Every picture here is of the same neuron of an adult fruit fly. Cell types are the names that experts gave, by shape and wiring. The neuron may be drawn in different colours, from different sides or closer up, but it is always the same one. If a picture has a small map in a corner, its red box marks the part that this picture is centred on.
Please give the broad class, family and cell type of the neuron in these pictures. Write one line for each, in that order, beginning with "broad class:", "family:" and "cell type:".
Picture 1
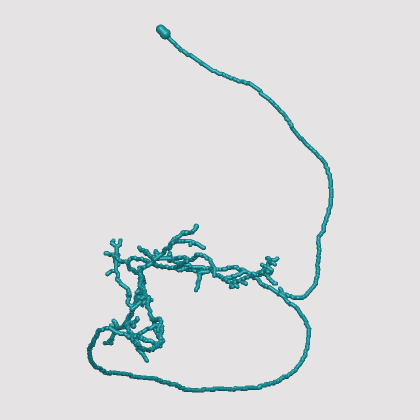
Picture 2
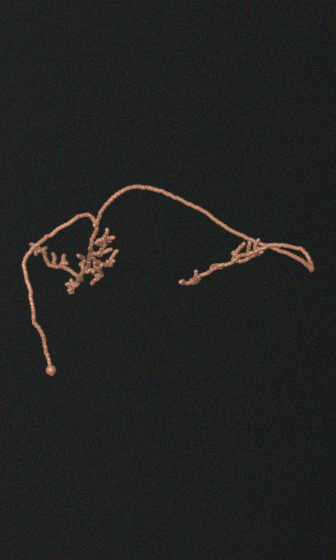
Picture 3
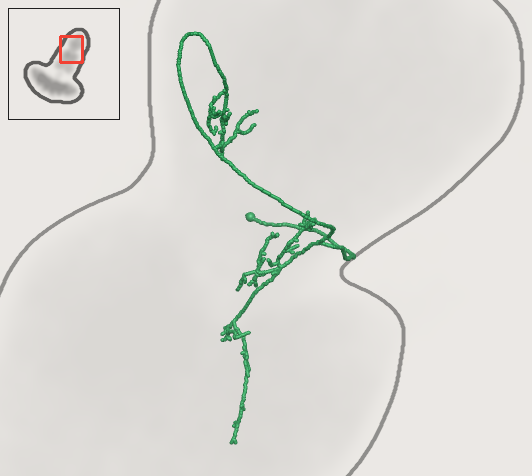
broad class: nerve-cord intrinsic neuron
family: hemilineage 01A
cell type: IN01A088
